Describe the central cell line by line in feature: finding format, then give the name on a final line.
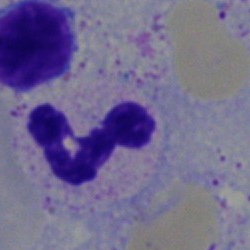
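Chromatin: dense, dark purple all through the nucleus
Cytoplasm: plenty of it, pale lilac-grey
Granules: small, pinkish-purple, scattered through the cytoplasm
Nucleus: a small pale spot near the lower bend of the band
Name: segmented neutrophil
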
